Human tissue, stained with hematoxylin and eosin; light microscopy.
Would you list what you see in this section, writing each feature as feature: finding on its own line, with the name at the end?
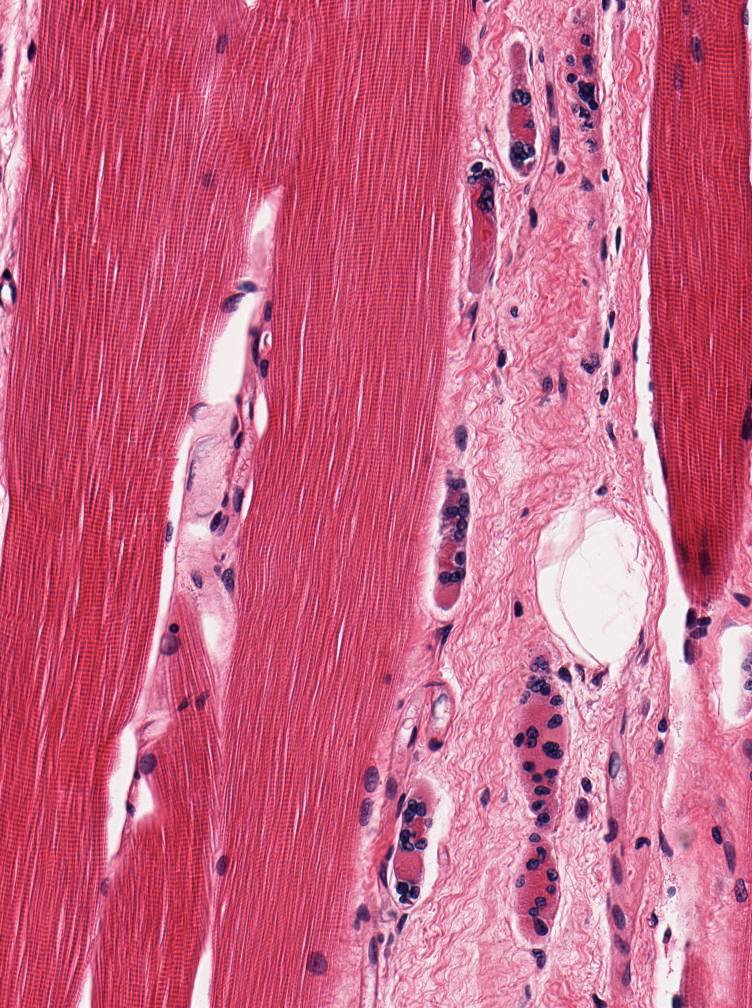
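Fibres: broad, longitudinal, running roughly vertically
Nuclei: few, at fibre edges
Connective tissue: loose, pale pink, wavy vertical band between fibres, right half
Space: single, round, clear, empty, within band just right of centre
Name: skeletal muscle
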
